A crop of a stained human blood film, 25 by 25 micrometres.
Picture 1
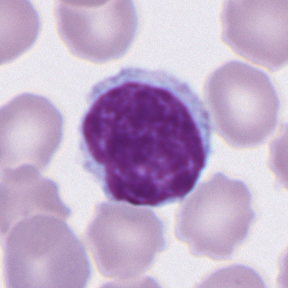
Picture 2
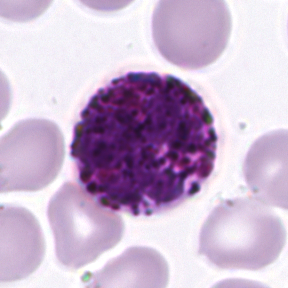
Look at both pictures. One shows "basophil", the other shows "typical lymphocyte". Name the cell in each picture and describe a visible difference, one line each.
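Picture 1 – typical lymphocyte. No distinct coloured granules are seen in the cytoplasm.
Picture 2 – basophil. The cell is densely packed with coarse, dark purple granules.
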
